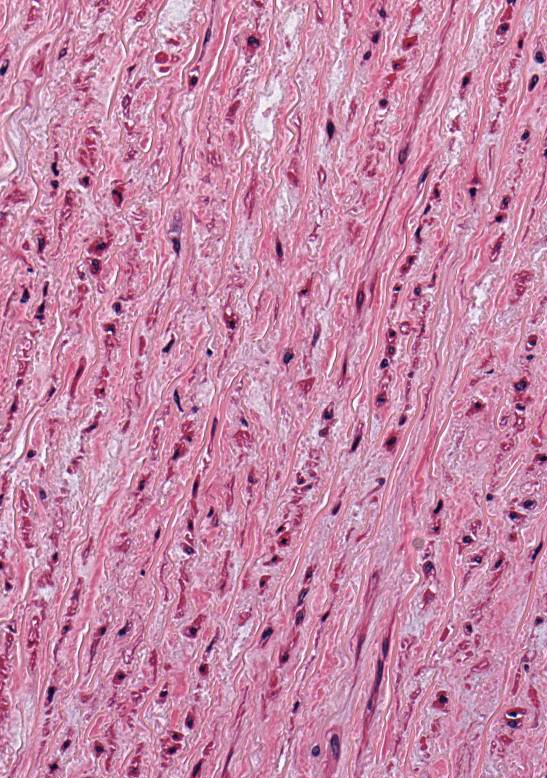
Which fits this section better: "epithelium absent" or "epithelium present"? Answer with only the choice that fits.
Epithelium absent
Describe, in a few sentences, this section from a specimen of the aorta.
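Parallel fibres make up the tissue across the whole field, running obliquely from lower left to upper right. They are pink and wavy, not straight. Most nuclei are small, dark and elongated, long axis along the fibres, scattered fairly evenly without clusters.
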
